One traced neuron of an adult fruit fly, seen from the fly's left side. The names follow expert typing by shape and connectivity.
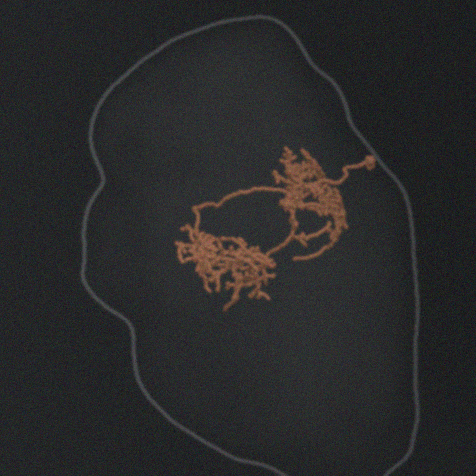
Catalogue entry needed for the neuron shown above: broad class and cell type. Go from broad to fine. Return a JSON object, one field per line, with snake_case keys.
{
 "broad_class": "central-brain intrinsic neuron",
 "cell_type": "VES078"
}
